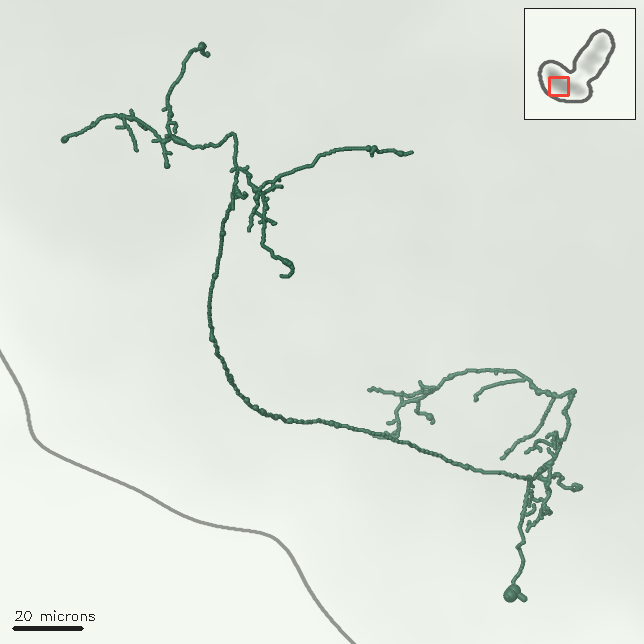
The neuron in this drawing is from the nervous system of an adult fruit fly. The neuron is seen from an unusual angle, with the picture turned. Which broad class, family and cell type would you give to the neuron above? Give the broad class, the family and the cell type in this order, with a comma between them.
central-brain intrinsic neuron, hemilineage FLAa2, SMP736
